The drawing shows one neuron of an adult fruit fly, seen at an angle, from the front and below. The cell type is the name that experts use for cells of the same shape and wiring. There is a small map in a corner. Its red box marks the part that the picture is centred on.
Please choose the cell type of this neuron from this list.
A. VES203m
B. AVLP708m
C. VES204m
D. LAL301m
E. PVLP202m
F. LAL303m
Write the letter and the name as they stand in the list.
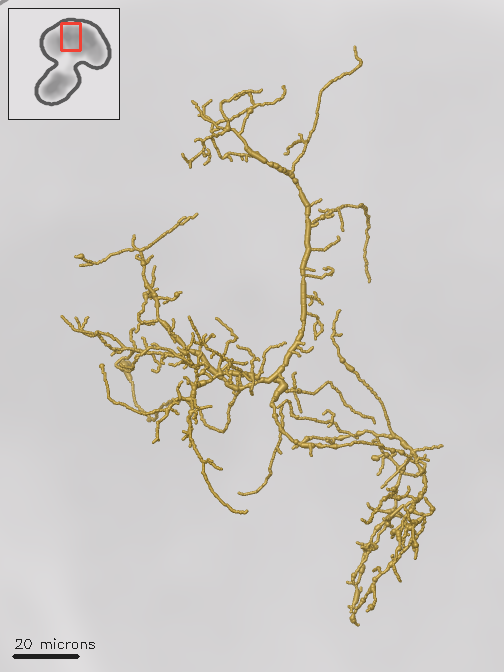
A. VES203m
